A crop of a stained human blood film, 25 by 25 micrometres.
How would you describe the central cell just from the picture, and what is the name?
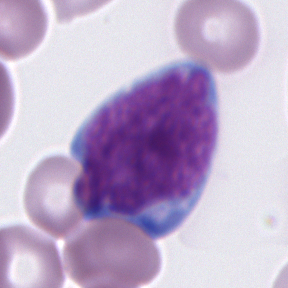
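Look first at the outline: it is smooth and tapers toward the upper right. The cell measures about 17 by 12 micrometres. Its chromatin is finely stippled rather than coarsely clumped. The cytoplasm is blue and forms a thin rim that is widest along the lower edge. This cell is a myeloblast.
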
